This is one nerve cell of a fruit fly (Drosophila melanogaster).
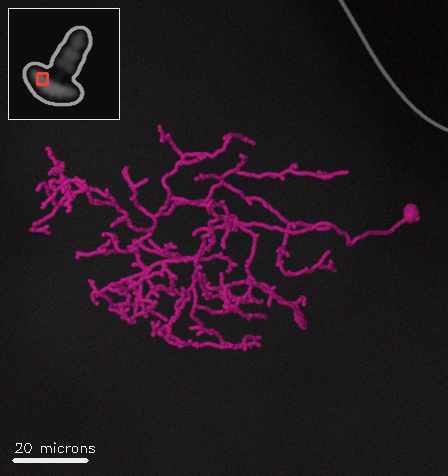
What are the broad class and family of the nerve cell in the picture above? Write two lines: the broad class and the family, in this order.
optic-lobe intrinsic neuron
Li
